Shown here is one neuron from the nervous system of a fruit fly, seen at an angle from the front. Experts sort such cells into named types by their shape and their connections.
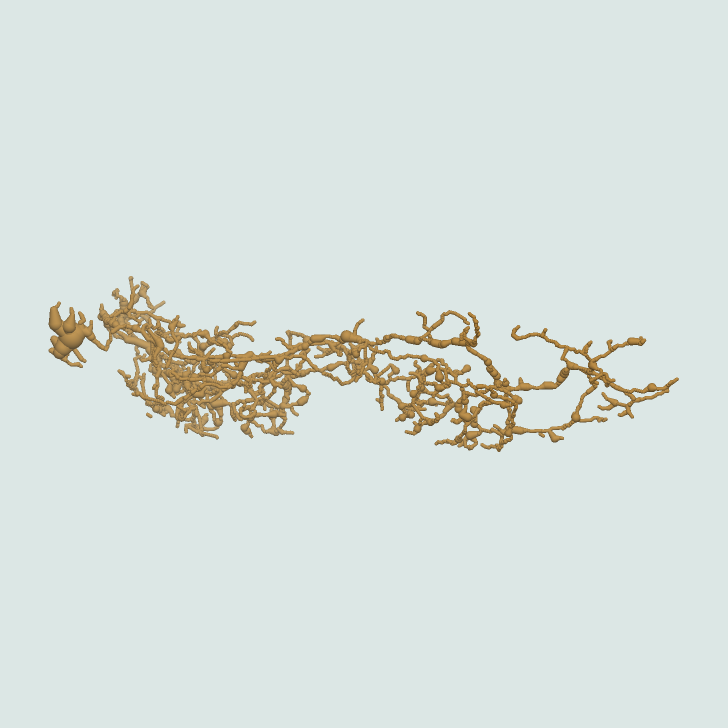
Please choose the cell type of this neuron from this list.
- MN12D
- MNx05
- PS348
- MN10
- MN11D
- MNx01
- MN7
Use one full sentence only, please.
In the scheme of cell types, this neuron is MNx01.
